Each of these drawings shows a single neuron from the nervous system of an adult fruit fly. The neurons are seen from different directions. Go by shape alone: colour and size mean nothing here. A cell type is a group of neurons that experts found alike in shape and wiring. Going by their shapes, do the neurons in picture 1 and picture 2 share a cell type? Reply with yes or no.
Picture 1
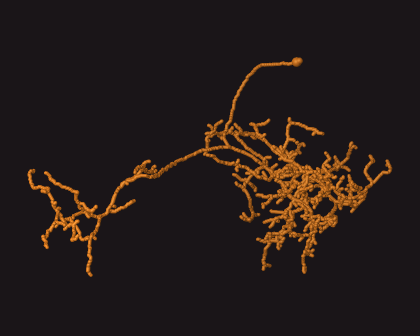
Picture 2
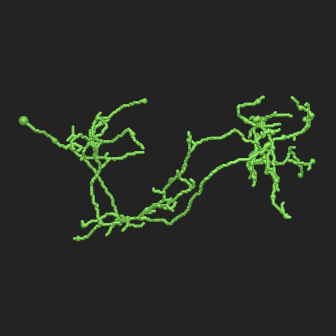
no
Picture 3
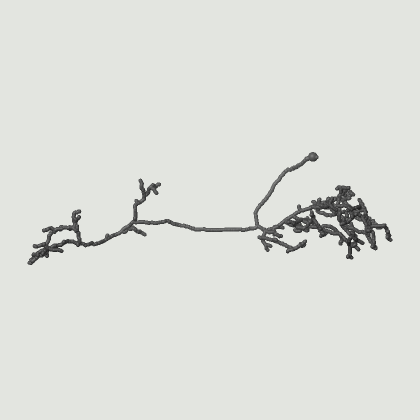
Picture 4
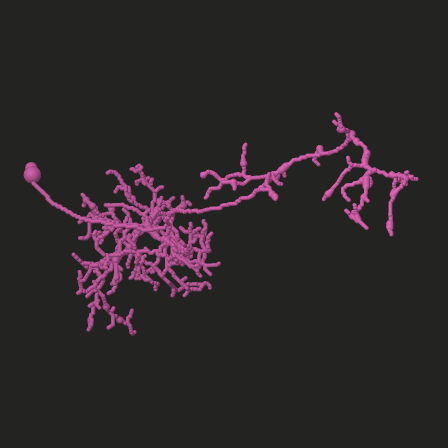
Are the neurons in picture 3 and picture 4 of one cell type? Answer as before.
yes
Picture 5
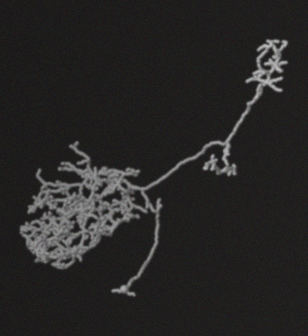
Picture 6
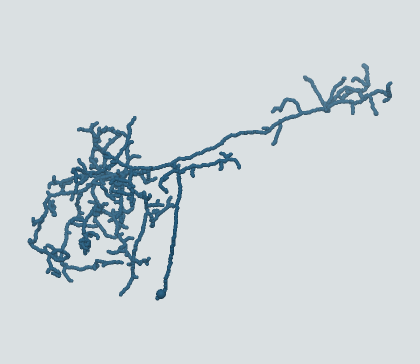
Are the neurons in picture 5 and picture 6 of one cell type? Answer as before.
yes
